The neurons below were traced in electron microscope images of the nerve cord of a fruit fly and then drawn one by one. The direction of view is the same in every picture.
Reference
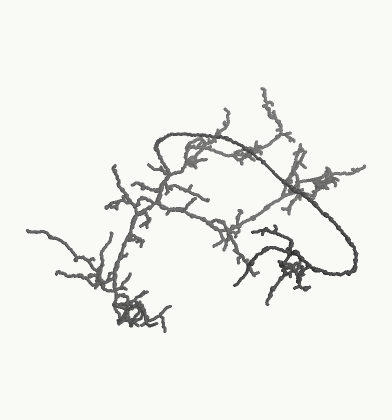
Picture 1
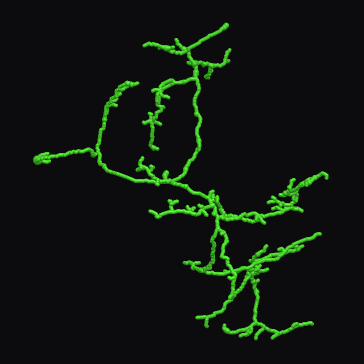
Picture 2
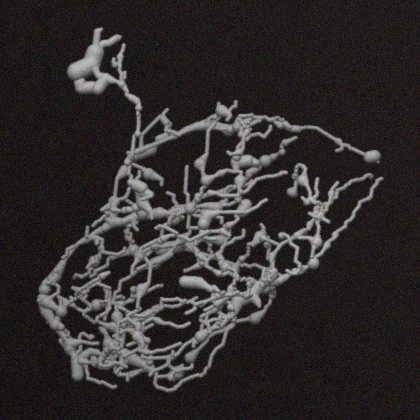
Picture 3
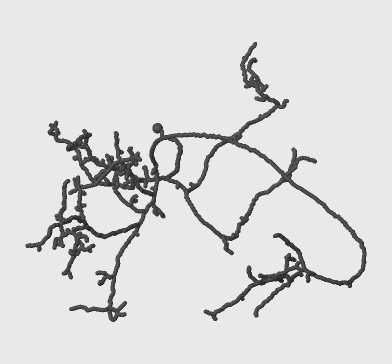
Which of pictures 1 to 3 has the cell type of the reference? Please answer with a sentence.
The neuron in picture 3 is of the same cell type.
